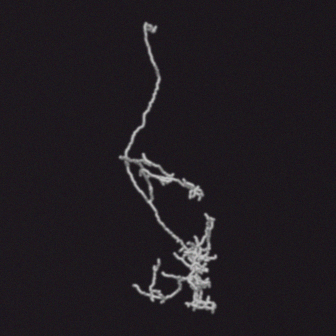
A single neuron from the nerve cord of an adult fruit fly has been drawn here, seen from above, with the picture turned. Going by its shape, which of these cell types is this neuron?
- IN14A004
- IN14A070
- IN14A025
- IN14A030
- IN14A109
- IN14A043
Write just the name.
IN14A070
